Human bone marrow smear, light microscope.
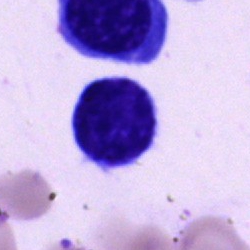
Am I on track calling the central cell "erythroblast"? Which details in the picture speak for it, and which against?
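Not an erythroblast; this cell is a lymphocyte. Cytoplasm very scant, at most a thin rim at the edge: fits a typical lymphocyte, most of which is usually taken up by its nucleus. Chromatin dense and dark purple: fits both, since dense dark purple chromatin is usual in a typical lymphocyte and late erythroblasts usually have uniformly dense, ink-dark nuclei. No clearly visible nucleolus: also fits both, as neither a typical lymphocyte nor the late erythroblasts usually met in blood show one. Outline round and smooth; no granules.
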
